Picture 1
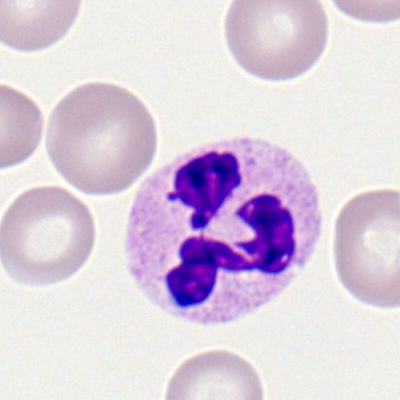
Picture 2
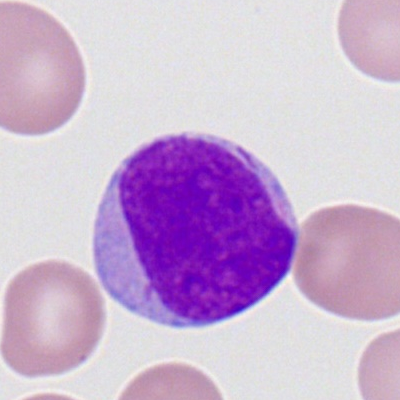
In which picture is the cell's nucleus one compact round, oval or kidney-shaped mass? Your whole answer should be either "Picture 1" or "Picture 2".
Picture 2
